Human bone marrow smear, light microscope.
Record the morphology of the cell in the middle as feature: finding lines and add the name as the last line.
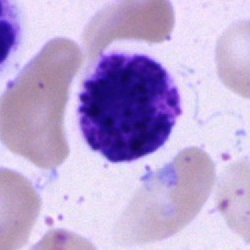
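Outline: round.
Granules: coarse and dark, covering the whole cell, nucleus included.
Nuclear shape: not traceable beneath the granules.
Nucleolus: none visible.
Name: basophil.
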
